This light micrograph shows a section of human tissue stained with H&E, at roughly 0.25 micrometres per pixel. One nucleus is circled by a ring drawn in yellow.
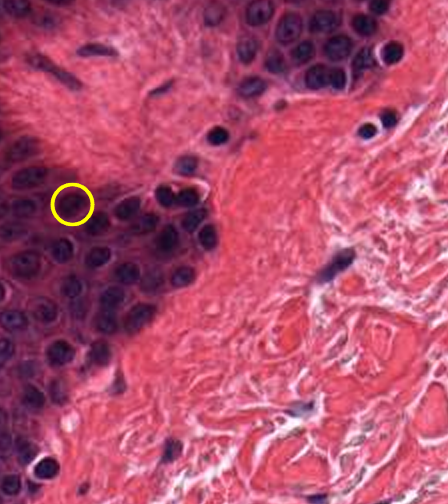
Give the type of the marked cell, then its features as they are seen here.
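The marked nucleus belongs to a keratinocyte. The nucleus is oval and dark purple, about the same size as the nuclei of the neighbouring cells. A rim of pink-purple cytoplasm surrounds the nucleus, bounded by thin pale outlines that separate it from the adjacent cells. The cell sits in a closely packed sheet of similar cells with oval dark nuclei, forming a mosaic of polygonal outlines. Above and to the right of the cell, the packed cells give way to a paler pink, finely streaky band without nuclei.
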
